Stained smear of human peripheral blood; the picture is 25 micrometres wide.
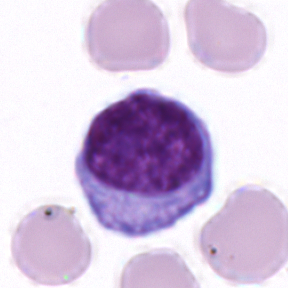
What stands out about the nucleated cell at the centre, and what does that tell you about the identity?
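Look at the nucleus first: it's one rounded mass, about 11 by 9 micrometres, with no lobes or deep indentation. It sits toward the top of a cell about 13 micrometres across and takes up about 60% of the cell's area. The chromatin is dark purple and coarsely clumped, with paler patches between the clumps. Most of the cytoplasm gathers in a crescent below the nucleus, leaving just a thin rim above it. That cytoplasm has a fine, faint speckled texture, with no coarse coloured granules. So this one is a plasma cell.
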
